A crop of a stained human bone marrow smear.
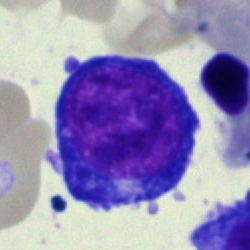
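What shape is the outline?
Roughly round, with small rounded blebs bulging from it, most clearly at the upper left.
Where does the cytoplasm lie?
A thin rim above the nucleus, a wider band below, and a paler patch just below it.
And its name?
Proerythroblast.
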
